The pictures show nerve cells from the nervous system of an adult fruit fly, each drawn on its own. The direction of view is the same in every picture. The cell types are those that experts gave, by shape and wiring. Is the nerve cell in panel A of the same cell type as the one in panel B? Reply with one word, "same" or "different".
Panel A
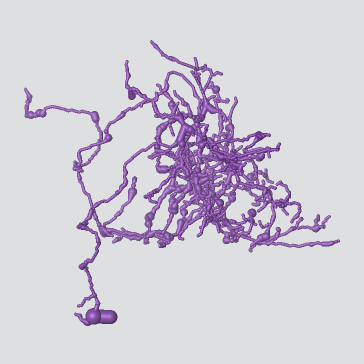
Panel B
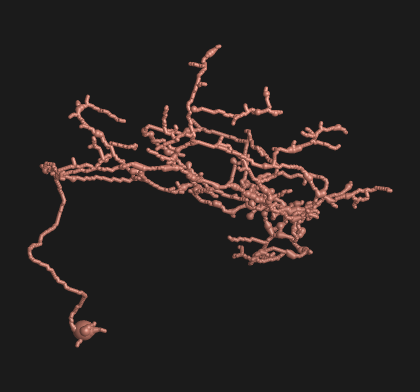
different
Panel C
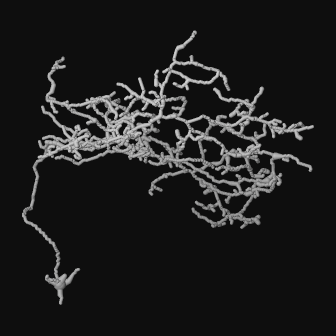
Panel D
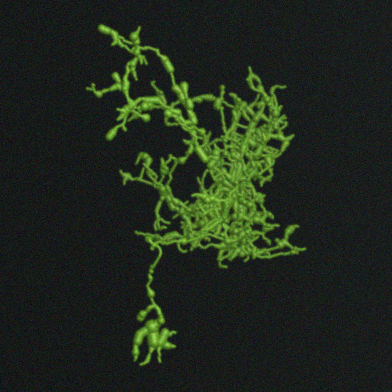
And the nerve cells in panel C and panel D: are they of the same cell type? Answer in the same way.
different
